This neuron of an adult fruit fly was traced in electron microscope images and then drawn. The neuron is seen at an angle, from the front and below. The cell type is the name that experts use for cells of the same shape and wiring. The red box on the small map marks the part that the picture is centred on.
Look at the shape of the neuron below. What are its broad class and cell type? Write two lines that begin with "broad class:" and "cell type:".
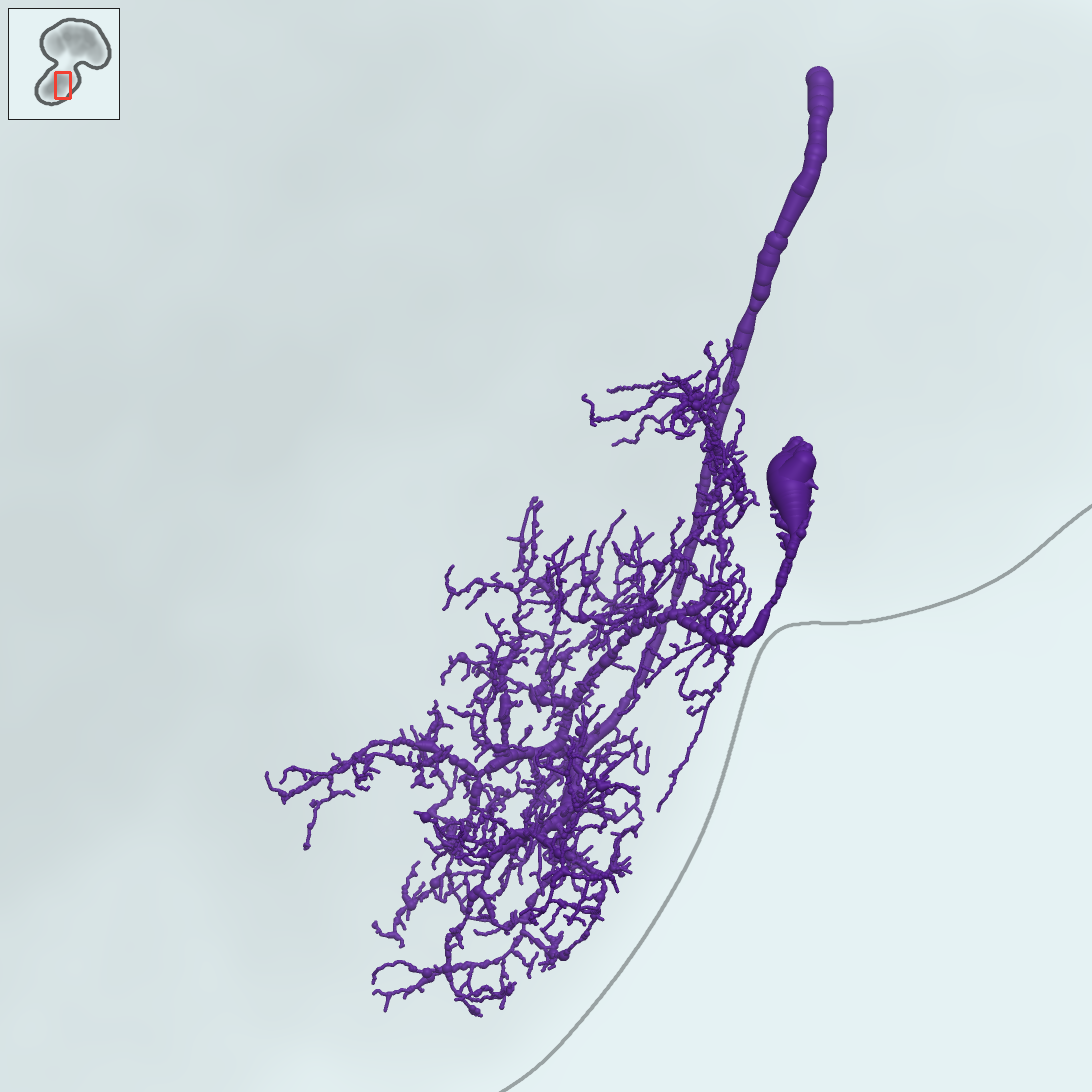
broad class: motor neuron of the nerve cord
cell type: STTMm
